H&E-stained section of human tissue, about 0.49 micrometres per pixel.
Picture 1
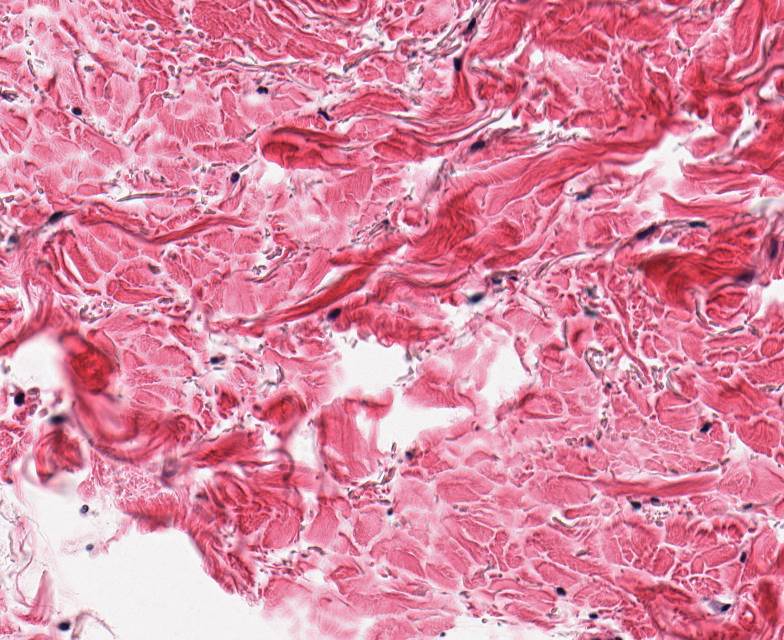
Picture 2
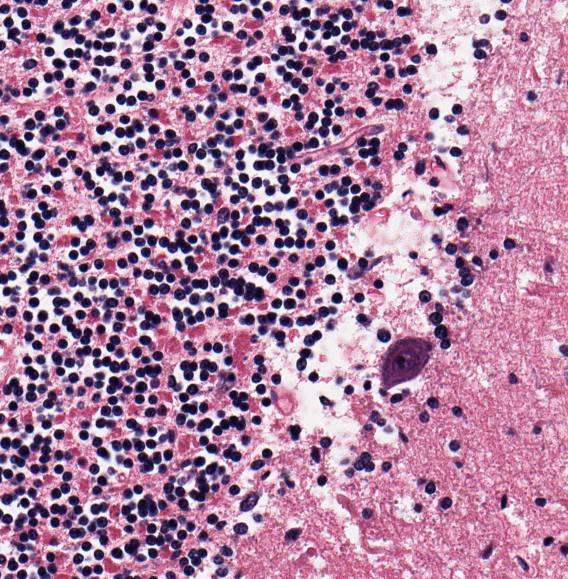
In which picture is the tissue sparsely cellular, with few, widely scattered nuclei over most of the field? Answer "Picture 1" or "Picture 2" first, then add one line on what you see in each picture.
Picture 1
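What picture 1 shows: Nuclei are sparse and scattered singly between the collagen bundles.
What picture 2 shows: A densely cellular layer of small dark nuclei fills the left two-thirds of the field, and a pale pink, sparsely cellular layer fills the right third.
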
